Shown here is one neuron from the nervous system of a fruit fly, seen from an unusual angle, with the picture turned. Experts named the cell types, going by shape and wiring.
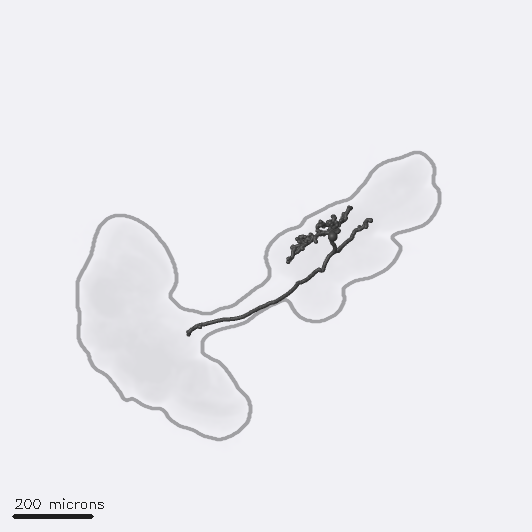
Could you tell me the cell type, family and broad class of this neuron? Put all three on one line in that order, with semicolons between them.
AN07B063; hemilineage 07B; ascending neuron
